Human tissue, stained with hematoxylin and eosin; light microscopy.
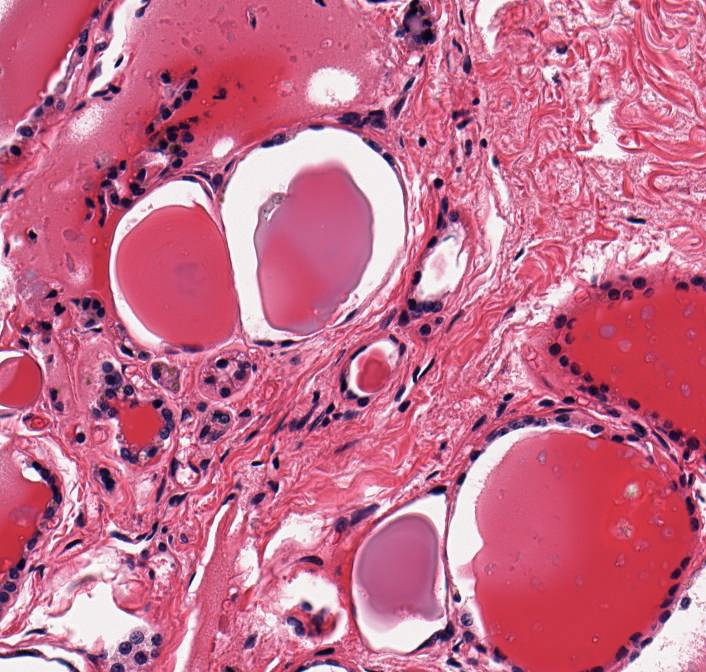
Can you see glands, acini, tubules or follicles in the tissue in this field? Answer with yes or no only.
Yes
